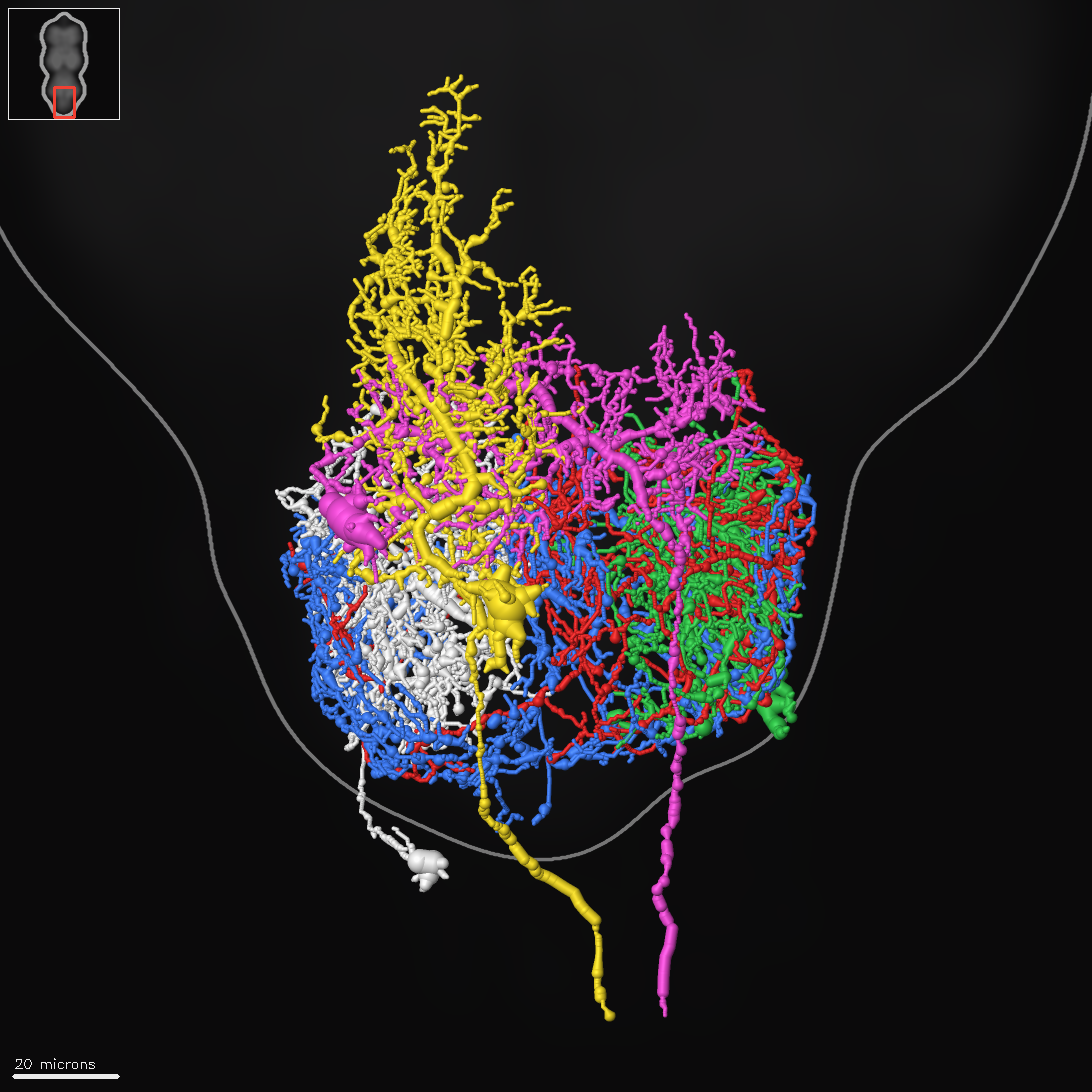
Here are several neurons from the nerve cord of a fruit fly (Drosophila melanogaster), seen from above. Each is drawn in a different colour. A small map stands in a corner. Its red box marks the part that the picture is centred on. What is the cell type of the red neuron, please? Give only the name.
INXXX352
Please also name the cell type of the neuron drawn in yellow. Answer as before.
MNad09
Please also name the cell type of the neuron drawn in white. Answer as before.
INXXX418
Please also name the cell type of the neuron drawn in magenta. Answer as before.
INXXX287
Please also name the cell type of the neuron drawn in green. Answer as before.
INXXX271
